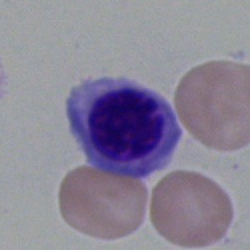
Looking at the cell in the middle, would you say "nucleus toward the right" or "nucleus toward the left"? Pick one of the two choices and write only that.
Nucleus toward the right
